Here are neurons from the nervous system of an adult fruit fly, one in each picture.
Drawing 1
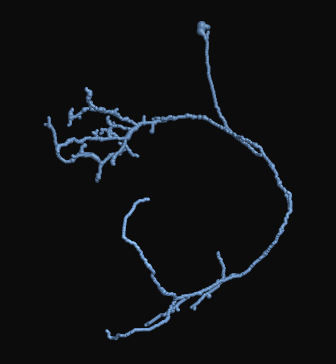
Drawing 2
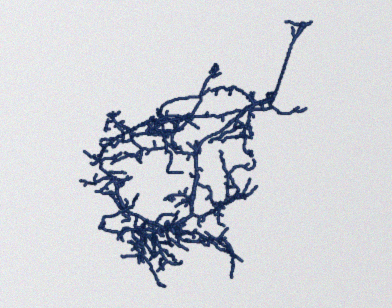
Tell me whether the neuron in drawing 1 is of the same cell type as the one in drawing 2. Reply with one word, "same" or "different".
same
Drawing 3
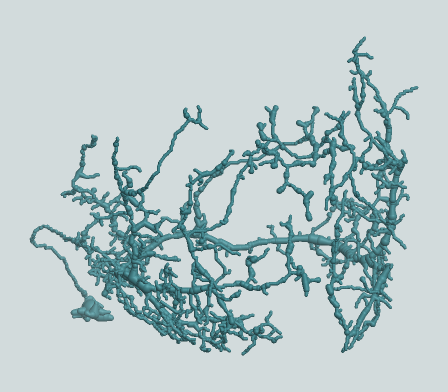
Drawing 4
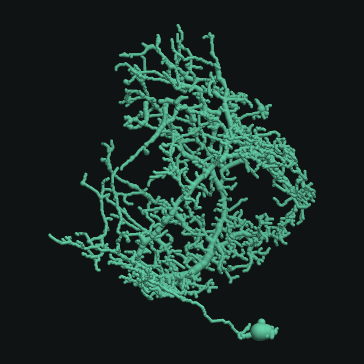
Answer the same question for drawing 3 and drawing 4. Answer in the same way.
same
